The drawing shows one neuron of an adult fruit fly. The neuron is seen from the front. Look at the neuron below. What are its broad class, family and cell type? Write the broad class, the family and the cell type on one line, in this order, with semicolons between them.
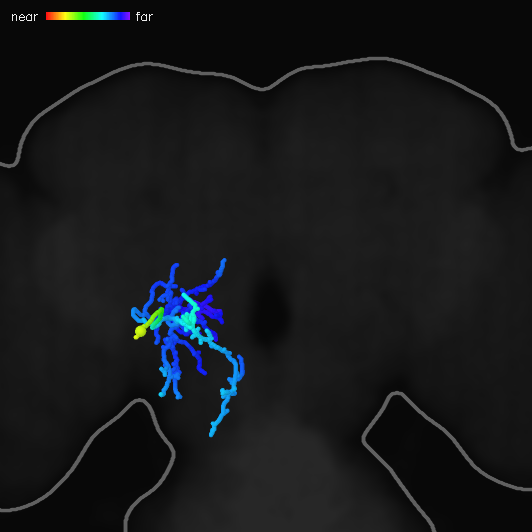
central-brain intrinsic neuron; hemilineage WEDa2; PS054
